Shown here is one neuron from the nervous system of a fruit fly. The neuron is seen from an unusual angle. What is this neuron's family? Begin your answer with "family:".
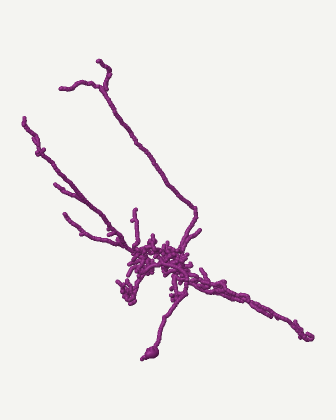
family: hemilineage 12A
